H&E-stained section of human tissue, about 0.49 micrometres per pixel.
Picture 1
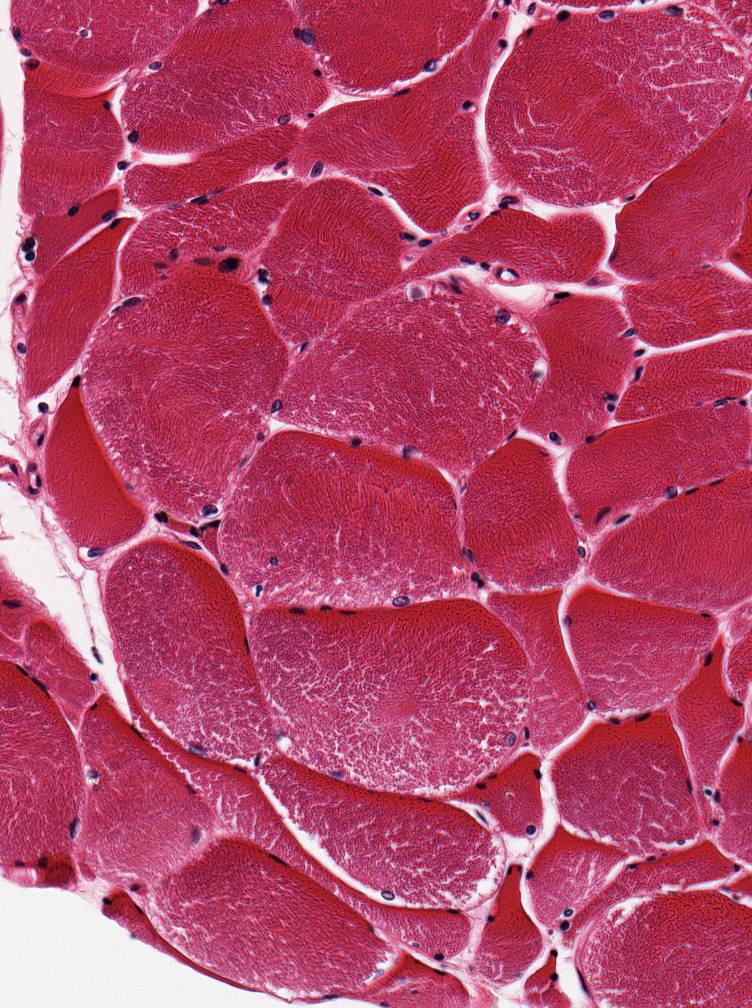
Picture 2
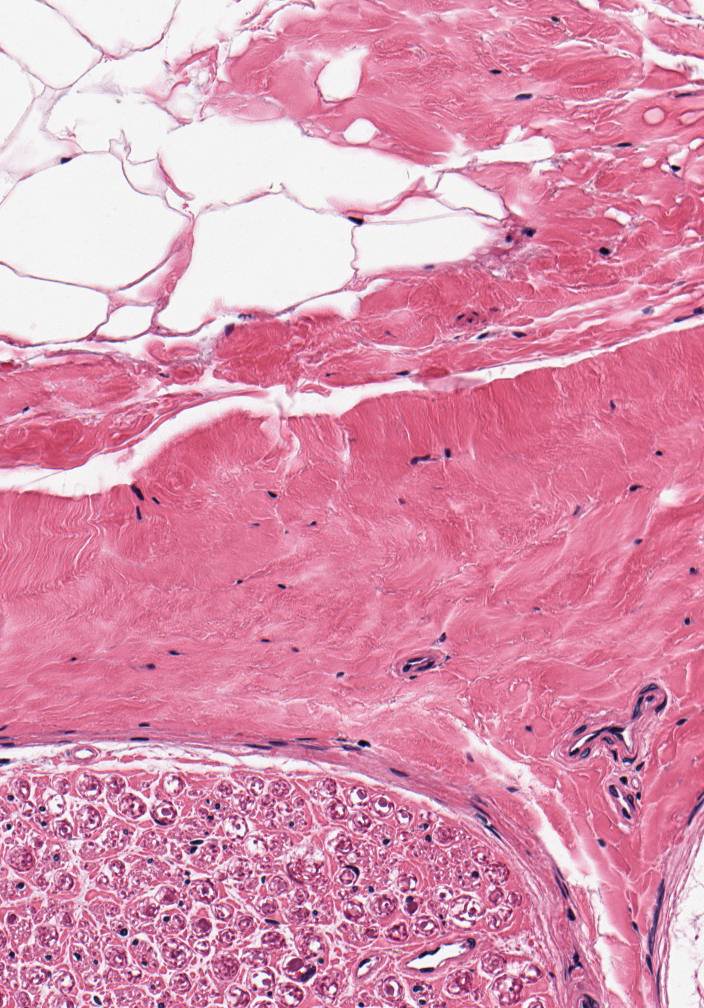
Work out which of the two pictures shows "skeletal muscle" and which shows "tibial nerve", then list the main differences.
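In picture 1 the tissue is skeletal muscle; in picture 2, tibial nerve. The muscle fibres have rounded to polygonal outlines, with dark, flattened nuclei at their edges rather than their centres. Picture 2 has a nerve fascicle, cut in cross-section, filling the lower left corner, with many small round nerve fibre profiles closely packed inside it.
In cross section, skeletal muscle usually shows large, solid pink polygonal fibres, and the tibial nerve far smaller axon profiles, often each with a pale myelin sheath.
Across the middle of picture 2 runs a broad band of dense pink collagen with sparse, small, dark elongated nuclei.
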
